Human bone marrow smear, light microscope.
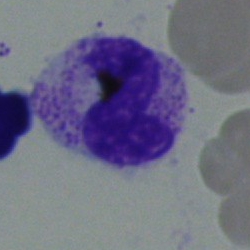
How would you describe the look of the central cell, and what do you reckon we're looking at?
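The nucleus is curved and deeply indented, bending around a notch near the cell's centre. It lies off-centre, toward the lower right of the cell, and shows no visible nucleoli. Pale cytoplasm fills a wide zone on the left side. This is a band neutrophil.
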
